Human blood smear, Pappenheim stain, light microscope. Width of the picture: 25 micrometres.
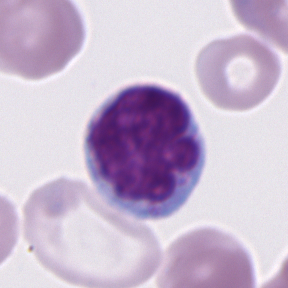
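Typical lymphocyte in peripheral blood, the cell at the centre. Its outline looks roughly round, I'd say, and the edge is smooth, with no surface projections. On the right side, though, the nucleus has a notched, lobed margin. And I can't find any vacuoles in the cytoplasm.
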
